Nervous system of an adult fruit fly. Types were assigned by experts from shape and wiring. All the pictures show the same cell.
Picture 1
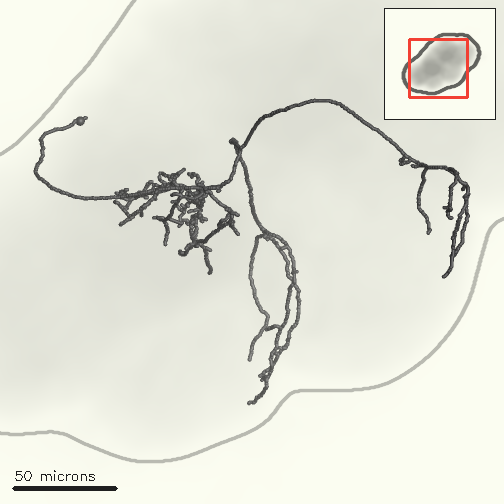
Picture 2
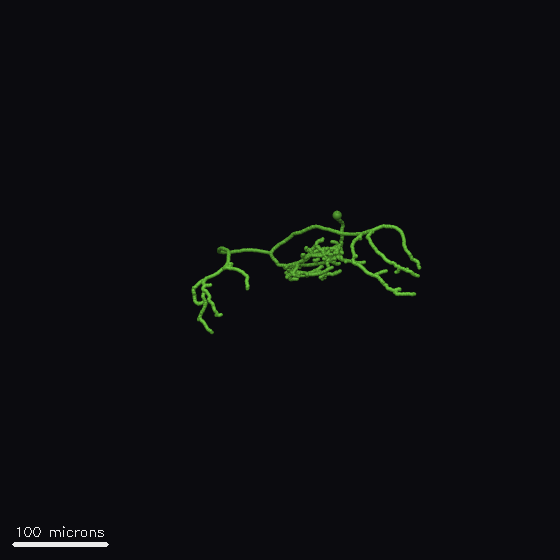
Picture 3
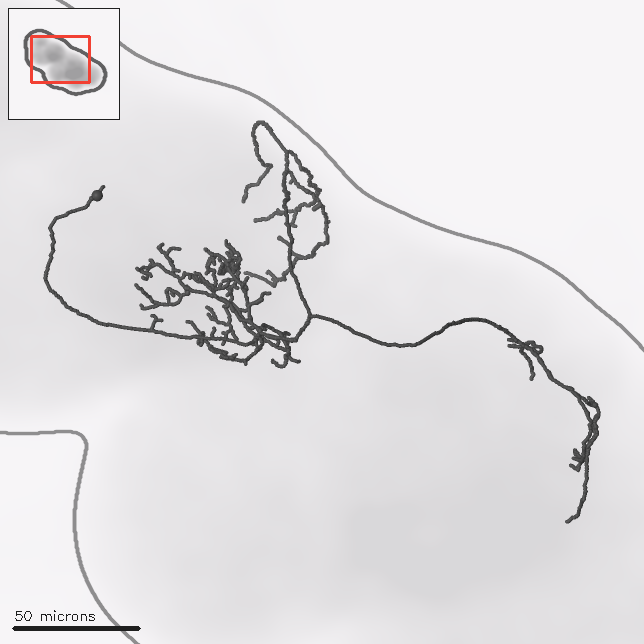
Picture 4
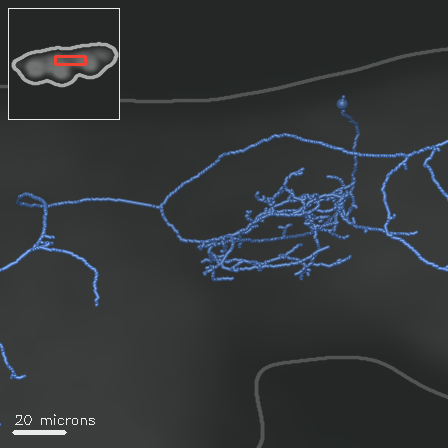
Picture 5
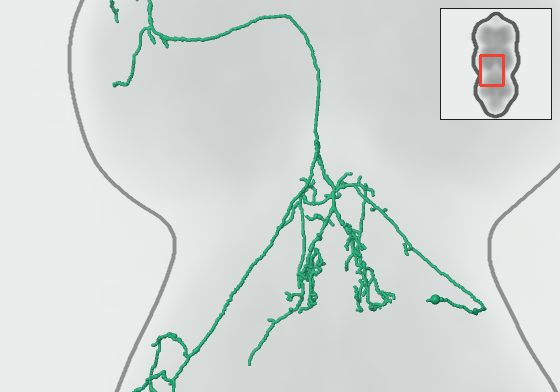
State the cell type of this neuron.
IN18B046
